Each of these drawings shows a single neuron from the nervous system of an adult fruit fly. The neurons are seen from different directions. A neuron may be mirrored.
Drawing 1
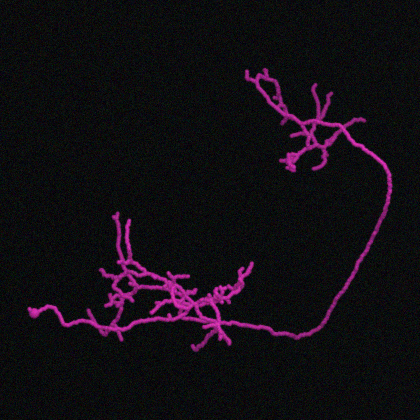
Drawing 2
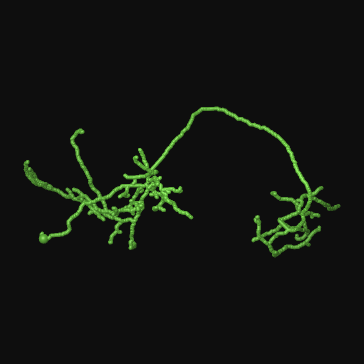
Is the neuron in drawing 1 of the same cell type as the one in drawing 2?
yes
